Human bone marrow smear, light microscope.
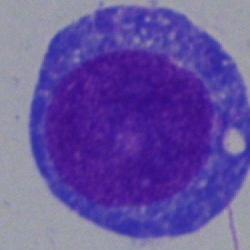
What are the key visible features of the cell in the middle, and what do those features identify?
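The outline is roughly round, its edge slightly uneven and bumpy. Finely granular chromatin is spread evenly across the purple nucleus. A cytoplasmic rim surrounds the nucleus, widest at the top, with one round clear vacuole at its right edge. The cell shown is a blast.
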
